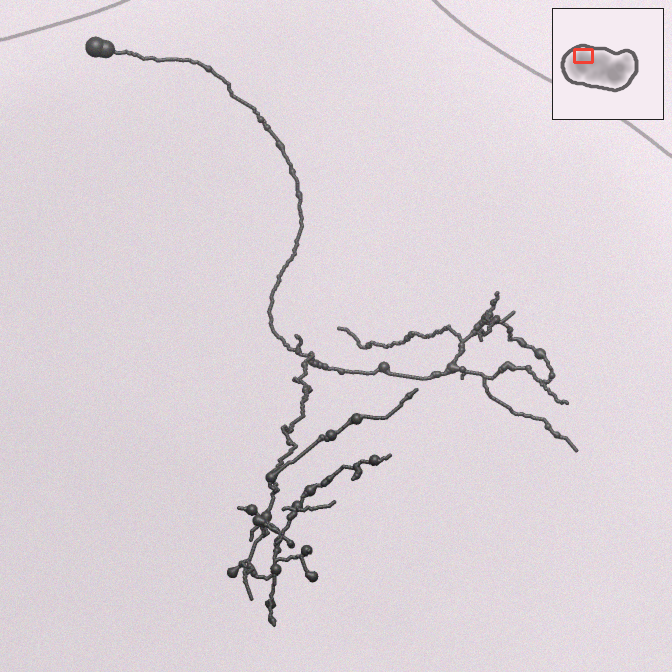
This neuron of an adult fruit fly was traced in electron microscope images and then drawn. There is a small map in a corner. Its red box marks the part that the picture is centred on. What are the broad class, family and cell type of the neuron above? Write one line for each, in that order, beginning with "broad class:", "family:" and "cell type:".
broad class: central-brain intrinsic neuron
family: hemilineage SLPad1_posterior
cell type: SMP213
